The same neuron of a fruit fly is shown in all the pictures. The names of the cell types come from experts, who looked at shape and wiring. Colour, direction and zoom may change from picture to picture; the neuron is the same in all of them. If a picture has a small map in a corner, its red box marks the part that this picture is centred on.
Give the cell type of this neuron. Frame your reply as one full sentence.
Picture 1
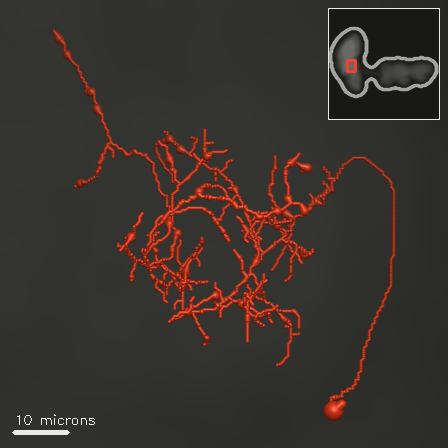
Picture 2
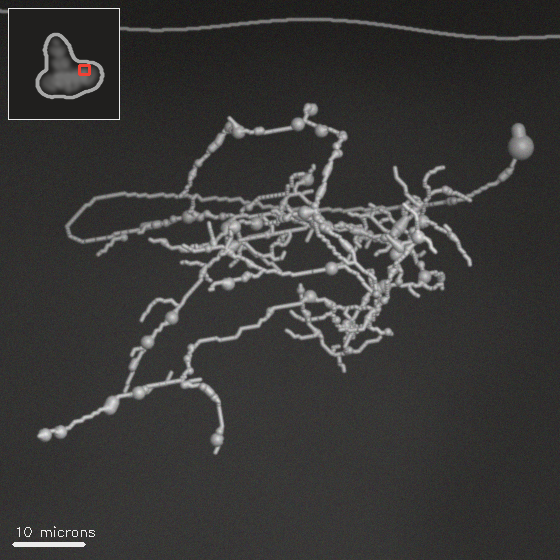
As a matter of cell type, the neuron is CB1850.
